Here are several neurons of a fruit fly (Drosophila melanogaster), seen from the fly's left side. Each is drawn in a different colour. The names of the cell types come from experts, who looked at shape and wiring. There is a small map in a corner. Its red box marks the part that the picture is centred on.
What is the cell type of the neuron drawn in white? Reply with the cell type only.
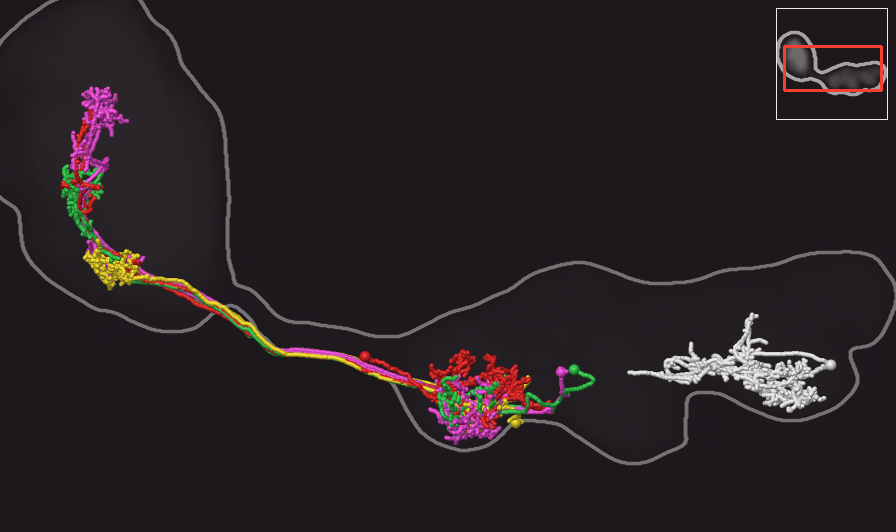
IN00A031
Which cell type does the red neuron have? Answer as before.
ANXXX154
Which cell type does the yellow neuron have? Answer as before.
AN00A009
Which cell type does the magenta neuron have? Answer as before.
AN09B002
